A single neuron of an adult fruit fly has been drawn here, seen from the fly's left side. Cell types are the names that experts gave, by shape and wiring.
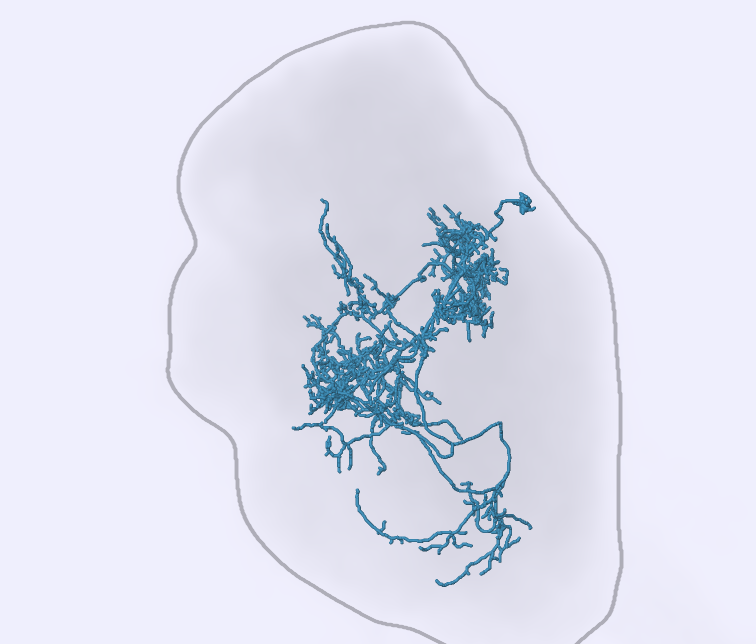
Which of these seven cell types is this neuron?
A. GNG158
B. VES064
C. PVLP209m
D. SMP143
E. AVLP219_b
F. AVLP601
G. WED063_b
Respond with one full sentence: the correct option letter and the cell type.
The matching cell type for the neuron is option B, VES064.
